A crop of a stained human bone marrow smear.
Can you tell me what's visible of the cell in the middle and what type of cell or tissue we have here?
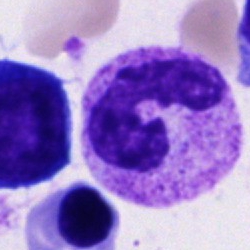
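Bent into a C shape, the nucleus opens towards the right. Its chromatin is dark purple and coarsely clumped. The cytoplasm is plentiful and pale pinkish-lilac, with fine purple granules scattered throughout. This is a band neutrophil.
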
